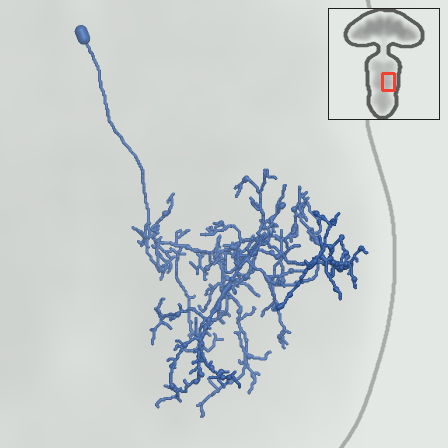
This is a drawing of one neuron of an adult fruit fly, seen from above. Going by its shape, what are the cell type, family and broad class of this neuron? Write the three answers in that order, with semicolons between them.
IN13B049; hemilineage 13B; nerve-cord intrinsic neuron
